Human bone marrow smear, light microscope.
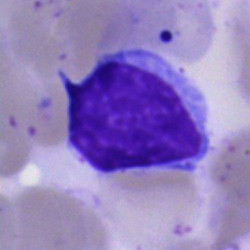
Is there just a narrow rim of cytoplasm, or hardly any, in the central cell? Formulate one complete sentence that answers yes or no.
Yes, what cytoplasm the cell has forms just a thin rim.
